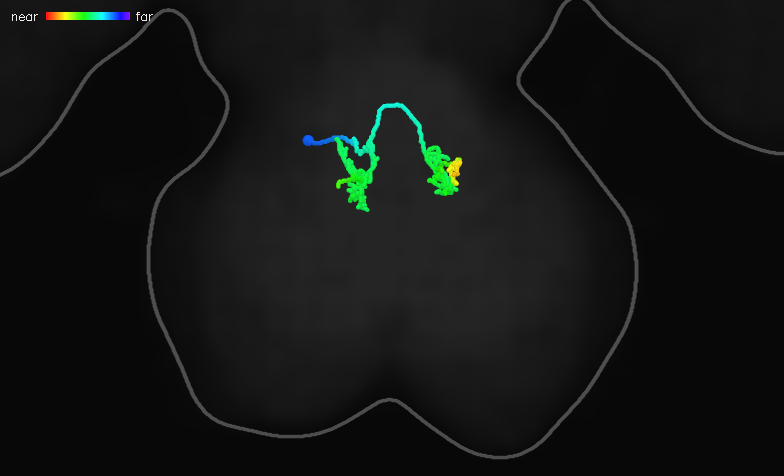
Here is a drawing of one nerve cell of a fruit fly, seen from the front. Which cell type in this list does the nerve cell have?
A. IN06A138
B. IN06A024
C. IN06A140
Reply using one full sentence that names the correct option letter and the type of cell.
The nerve cell is a member of cell type IN06A140, given in option C.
